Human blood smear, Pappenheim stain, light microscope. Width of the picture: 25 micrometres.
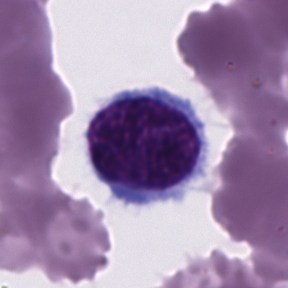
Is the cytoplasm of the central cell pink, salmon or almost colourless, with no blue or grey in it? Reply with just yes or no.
No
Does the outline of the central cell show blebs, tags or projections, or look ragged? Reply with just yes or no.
Yes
